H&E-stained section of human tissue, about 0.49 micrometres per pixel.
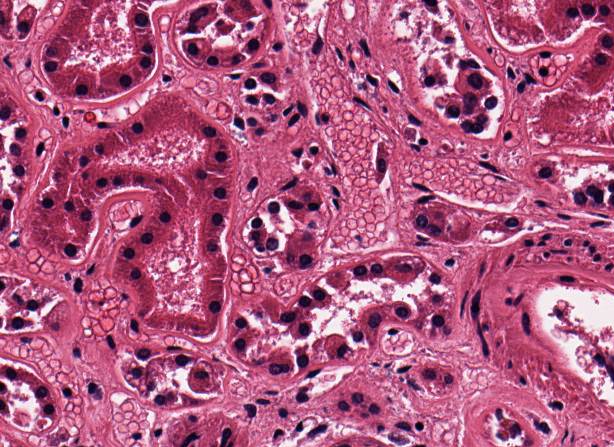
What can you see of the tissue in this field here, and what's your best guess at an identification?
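Closely packed tubules fill the field, separated only by thin strands of stroma. Their lining cells contain abundant granular, deeply eosinophilic cytoplasm. In the large tubule at the left, round dark nuclei form a single regular row near the base of the lining cells. No fat cells are present anywhere in the field. The tissue is renal cortex.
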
